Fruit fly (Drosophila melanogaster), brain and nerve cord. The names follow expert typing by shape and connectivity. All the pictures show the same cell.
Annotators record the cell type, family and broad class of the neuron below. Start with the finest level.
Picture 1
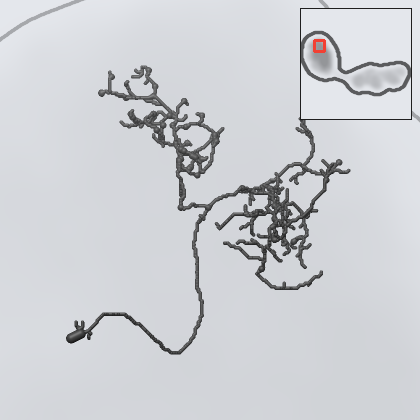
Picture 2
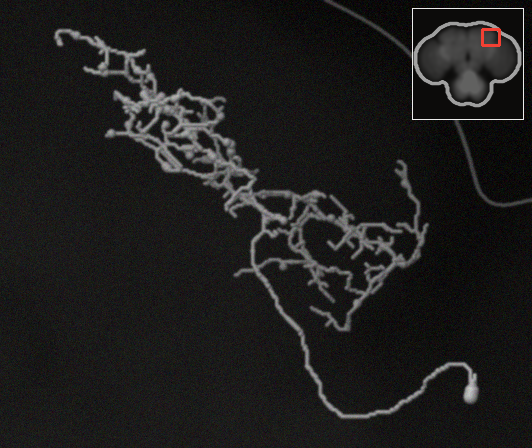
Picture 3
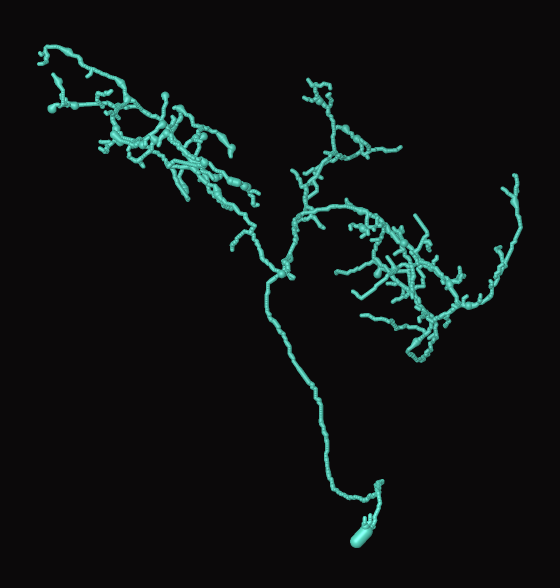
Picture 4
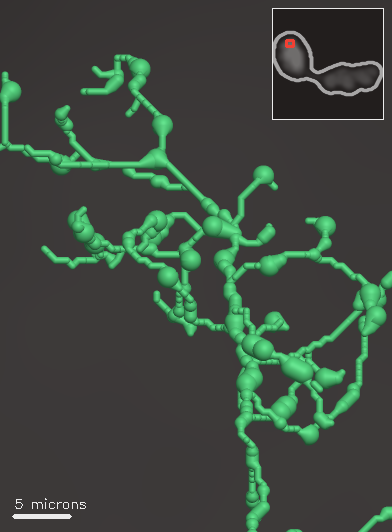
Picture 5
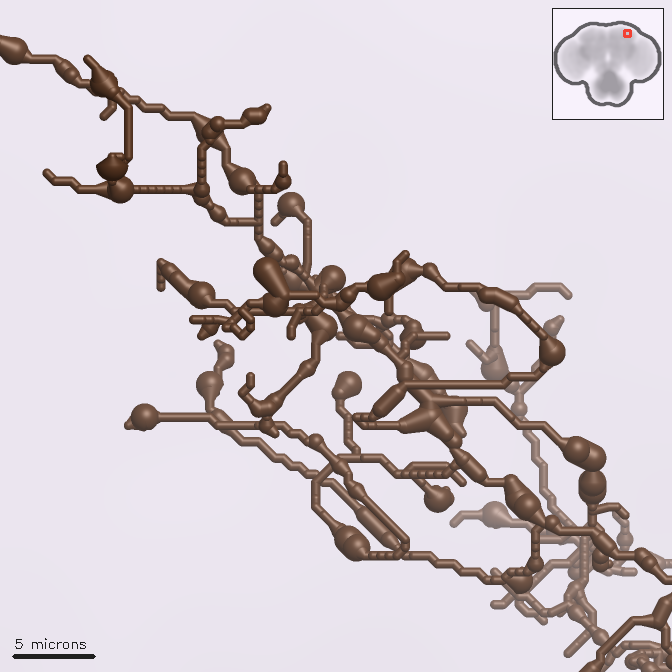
CB3762; hemilineage SLPav3; central-brain intrinsic neuron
